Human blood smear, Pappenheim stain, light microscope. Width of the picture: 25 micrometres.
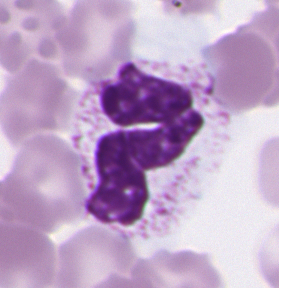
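Segmented neutrophil, the cell in the middle of this stained blood smear. Look closely at its nucleus: no nucleoli can be seen there. The cytoplasm around it is pale, almost colourless. Many small pink-violet granules are scattered through that cytoplasm. Notice, too, that no vacuoles are visible.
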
